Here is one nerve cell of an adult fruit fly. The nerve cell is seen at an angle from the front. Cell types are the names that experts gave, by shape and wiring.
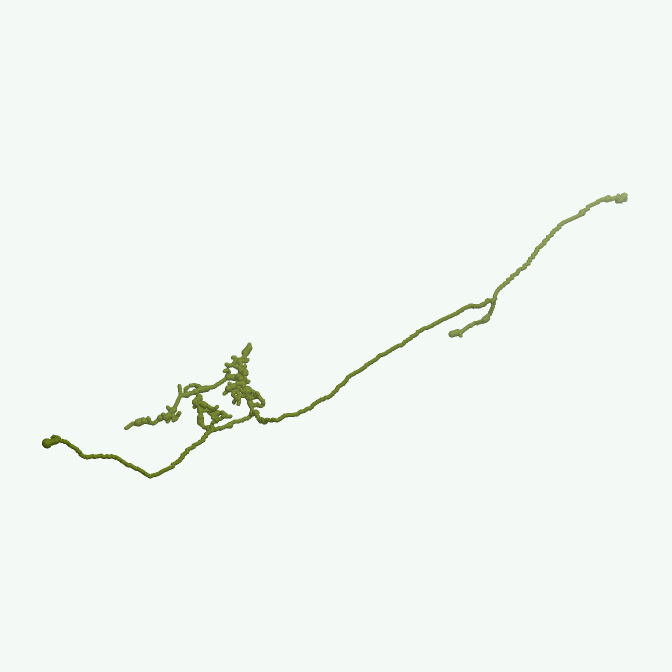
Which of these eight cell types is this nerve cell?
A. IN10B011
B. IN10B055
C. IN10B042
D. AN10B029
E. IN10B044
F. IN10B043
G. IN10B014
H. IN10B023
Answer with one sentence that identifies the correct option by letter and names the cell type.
The cell identity of the nerve cell is IN10B043, given in option F.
